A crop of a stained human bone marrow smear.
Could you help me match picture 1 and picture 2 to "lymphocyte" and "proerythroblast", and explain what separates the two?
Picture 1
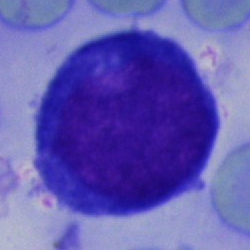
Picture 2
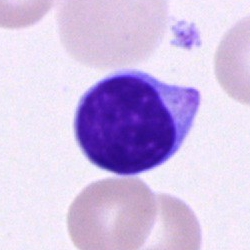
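Let's take them in turn: the proerythroblast is in picture 1 and the lymphocyte in picture 2. Look first at the chromatin: in the proerythroblast it is finely stippled rather than clumped, while in the lymphocyte it is dark purple and densely stained.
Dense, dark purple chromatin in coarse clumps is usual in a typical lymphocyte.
Then the cytoplasm: deep blue in the proerythroblast, but pale blue and scant in the lymphocyte, where you see it mainly on the right side of the cell. The proerythroblast has a nearly round outline, and no granules are seen in its cytoplasm. No vacuoles are seen in the lymphocyte's cytoplasm. A small purple clump of fragments lies above and to the right of the lymphocyte.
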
